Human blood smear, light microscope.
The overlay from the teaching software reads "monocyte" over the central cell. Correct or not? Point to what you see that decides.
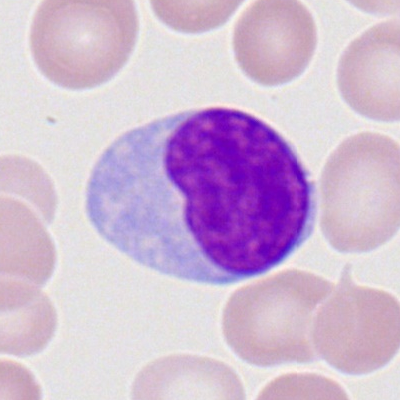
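Monocyte is not the right name here; this cell is a lymphocyte. Its chromatin is dark purple and coarsely clumped.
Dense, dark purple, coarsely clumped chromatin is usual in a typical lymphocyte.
The cytoplasm shows no distinct granules.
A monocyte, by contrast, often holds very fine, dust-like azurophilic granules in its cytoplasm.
The cytoplasm forms a broad area on the left side of the cell, so its amount would not by itself count against a monocyte.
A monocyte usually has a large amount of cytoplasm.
The cytoplasm is pale blue, the outline is oval and wider from side to side than from top to bottom, and the nucleus has a shallow notch on its left edge, facing the cytoplasm.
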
